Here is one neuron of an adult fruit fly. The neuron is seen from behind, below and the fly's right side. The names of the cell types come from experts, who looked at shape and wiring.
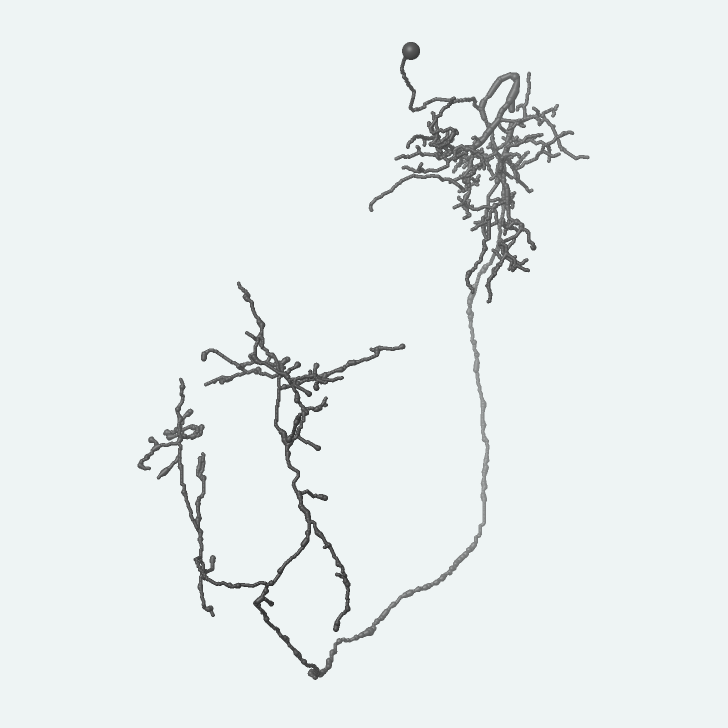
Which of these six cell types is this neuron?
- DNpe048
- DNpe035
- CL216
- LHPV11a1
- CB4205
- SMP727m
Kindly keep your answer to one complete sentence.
The cell type of this neuron is CL216.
